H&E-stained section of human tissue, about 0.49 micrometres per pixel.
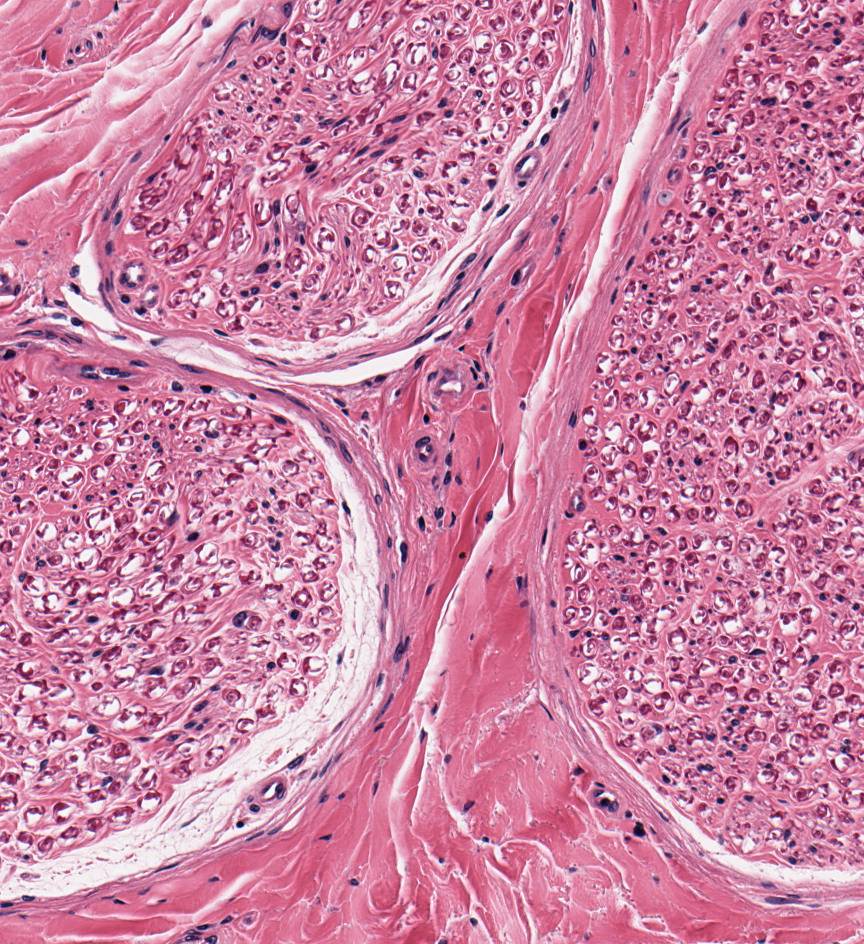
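Tibial nerve. Fascicles hold cross-cut nerve fibres: small round profiles, each a pale ring around a pink central dot. Flattened cells in thin layers, elongated nuclei parallel to the border, edge each fascicle. Between fascicles, a dense pink collagen band with sparse spindle-shaped nuclei runs down mid-field.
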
